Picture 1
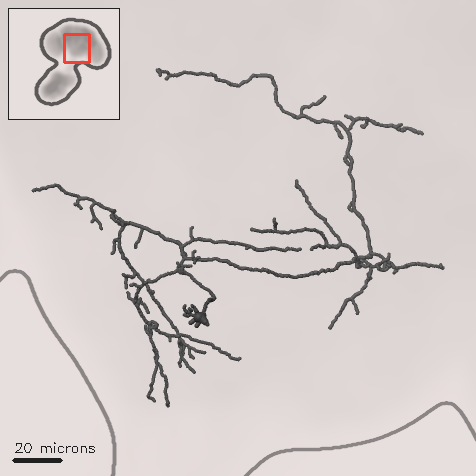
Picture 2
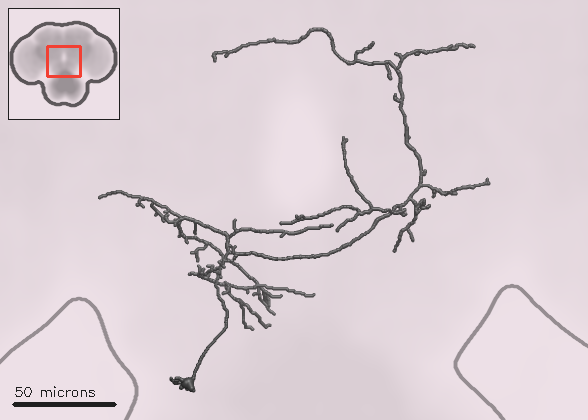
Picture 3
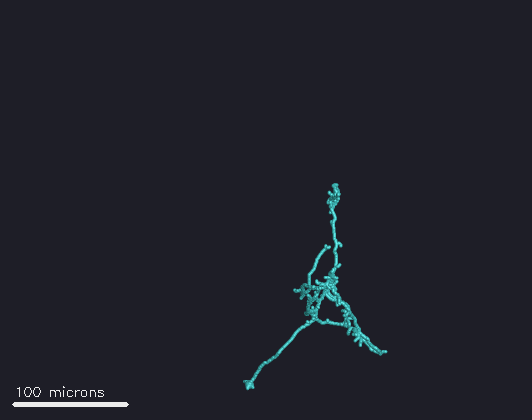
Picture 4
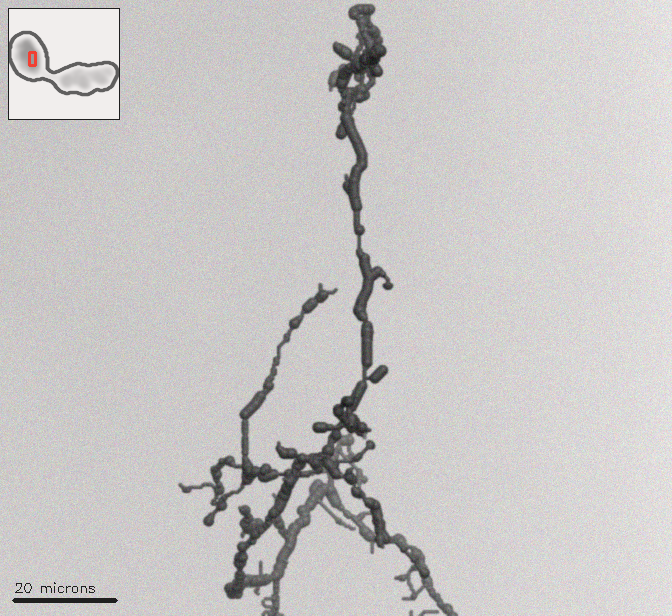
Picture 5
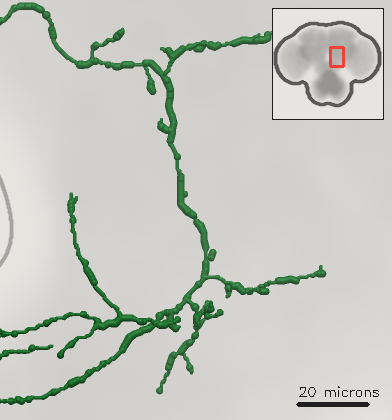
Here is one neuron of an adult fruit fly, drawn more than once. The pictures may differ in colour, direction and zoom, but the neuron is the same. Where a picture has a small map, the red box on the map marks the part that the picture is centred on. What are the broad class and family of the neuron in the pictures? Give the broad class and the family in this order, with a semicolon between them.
central-brain intrinsic neuron; hemilineage MX7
